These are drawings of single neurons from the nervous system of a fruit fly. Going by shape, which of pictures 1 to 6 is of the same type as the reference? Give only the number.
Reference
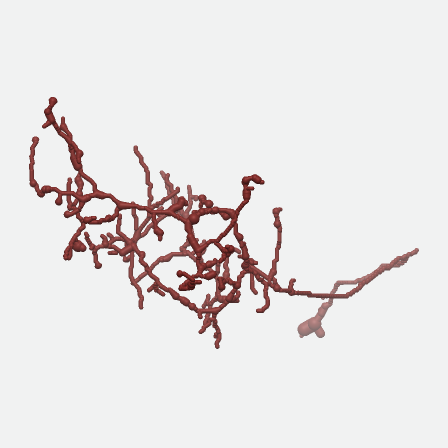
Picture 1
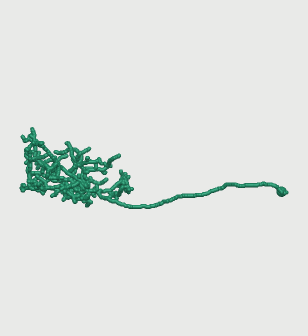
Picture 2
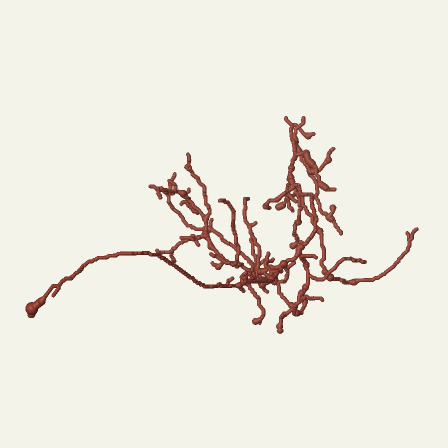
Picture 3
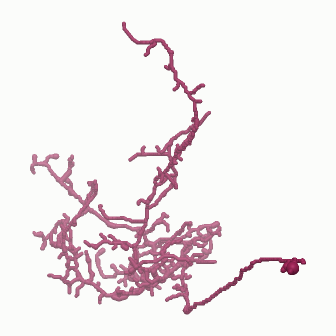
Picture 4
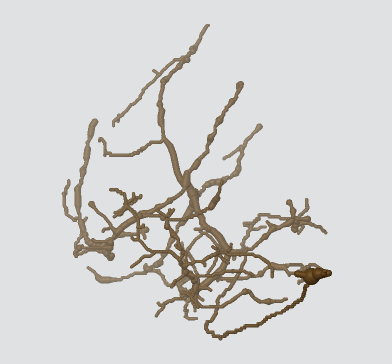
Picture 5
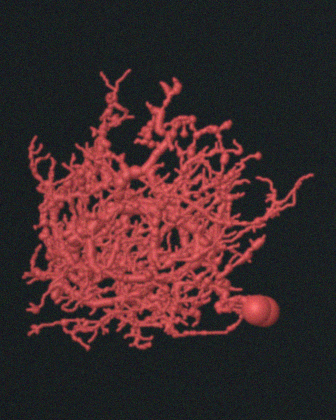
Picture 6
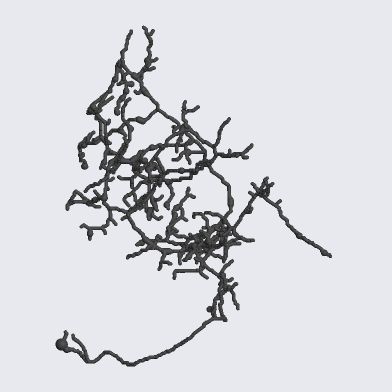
2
